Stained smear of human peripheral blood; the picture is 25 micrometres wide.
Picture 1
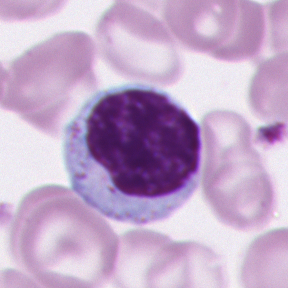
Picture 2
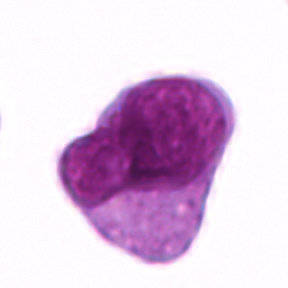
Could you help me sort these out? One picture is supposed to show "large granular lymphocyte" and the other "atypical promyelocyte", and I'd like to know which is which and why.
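Let's take them in turn: picture 1 shows the large granular lymphocyte, and picture 2 shows the atypical promyelocyte. Notice first that the large granular lymphocyte keeps a smooth, round outline about 12 micrometres across, while the atypical promyelocyte has an irregular, somewhat angular one. In the large granular lymphocyte the nucleus is a single rounded mass without lobes, about 10 by 9 micrometres, filling about 60% of the cell's area and lying toward the upper right. In the atypical promyelocyte the nucleus is larger, about 15 by 10 micrometres, and a deep cleft folds it so that a smaller lobe is set off on its left side. The lymphocyte's chromatin is dark purple and coarsely clumped.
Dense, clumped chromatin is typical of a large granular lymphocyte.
Now see where the cytoplasm sits: in picture 1 it is a pale blue crescent along the left and lower side, and in picture 2 it is a broad pale greyish-lilac zone below the nucleus, which fills the upper part of the cell.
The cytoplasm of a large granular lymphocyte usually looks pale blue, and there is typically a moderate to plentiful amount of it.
Both cells carry granules, but differently: a few fine reddish-purple ones are scattered in the lymphocyte, while the promyelocyte has only sparse, very fine purplish ones.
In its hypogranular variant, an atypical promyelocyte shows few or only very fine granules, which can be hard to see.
Finally, no other cell touches the atypical promyelocyte.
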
